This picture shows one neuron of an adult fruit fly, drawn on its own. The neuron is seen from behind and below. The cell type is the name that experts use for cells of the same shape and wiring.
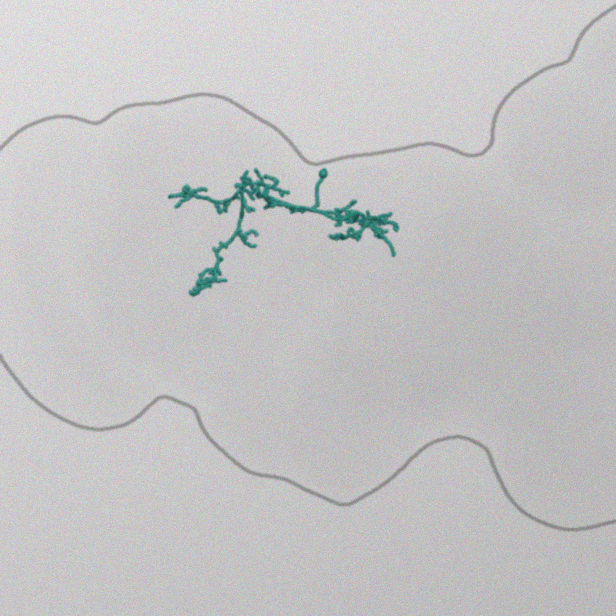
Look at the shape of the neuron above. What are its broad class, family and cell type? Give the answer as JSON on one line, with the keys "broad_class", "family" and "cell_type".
{"broad_class": "central-brain intrinsic neuron", "family": "hemilineage DM1_dorsal", "cell_type": "SMP489"}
